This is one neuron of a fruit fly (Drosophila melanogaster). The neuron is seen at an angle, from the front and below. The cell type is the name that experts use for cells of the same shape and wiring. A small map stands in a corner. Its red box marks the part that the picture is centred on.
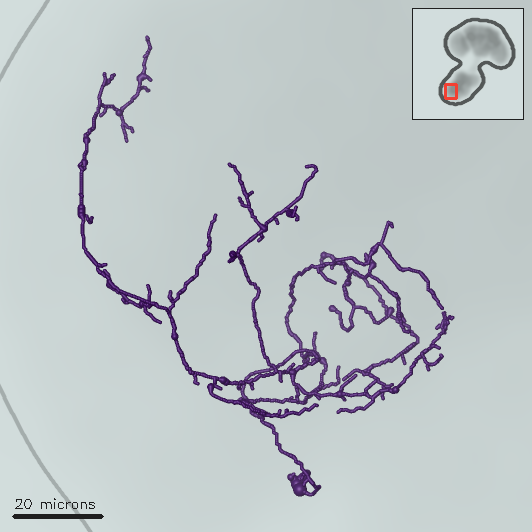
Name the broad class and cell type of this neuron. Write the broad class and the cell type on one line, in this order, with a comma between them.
nerve-cord intrinsic neuron, INXXX456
